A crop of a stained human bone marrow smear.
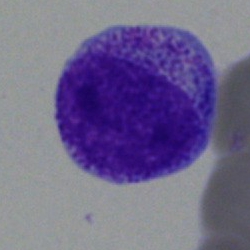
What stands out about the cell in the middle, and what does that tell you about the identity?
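Cytoplasm: blue, forming a crescent at the upper right beside the nucleus. Fine purple granules scattered through it. Chromatin finely stippled, not coarsely clumped. Cell: promyelocyte.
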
